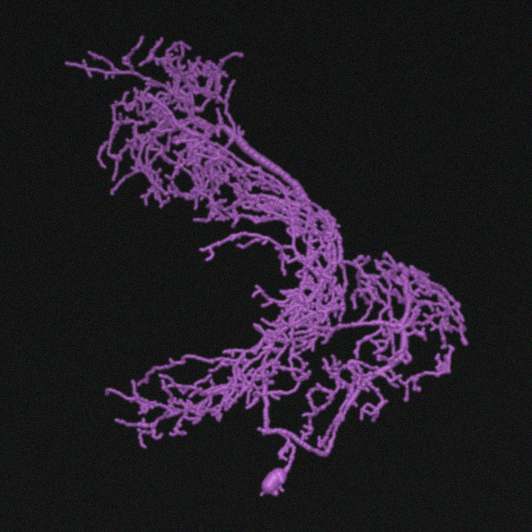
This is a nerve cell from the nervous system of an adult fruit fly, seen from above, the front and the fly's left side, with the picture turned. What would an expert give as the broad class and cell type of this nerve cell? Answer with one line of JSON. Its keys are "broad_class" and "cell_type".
{"broad_class": "central-brain intrinsic neuron", "cell_type": "CRE004"}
